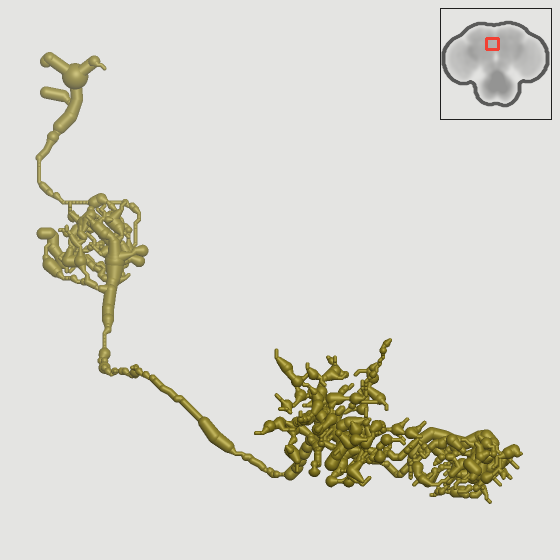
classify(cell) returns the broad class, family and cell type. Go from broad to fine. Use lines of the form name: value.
broad class: central-brain intrinsic neuron
family: class CX
cell type: PEN_a(PEN1)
